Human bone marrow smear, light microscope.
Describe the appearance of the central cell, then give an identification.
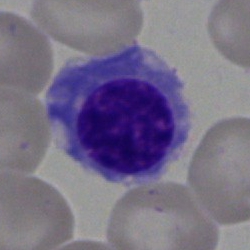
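The outline is irregular, with ragged, frayed-looking edges. Off-centre toward the lower right lies the nucleus, its chromatin dark and coarsely clumped, with small paler patches between the clumps. The cytoplasm forms a fairly broad rim, widest on the left side of the nucleus. This cell is an erythroblast.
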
